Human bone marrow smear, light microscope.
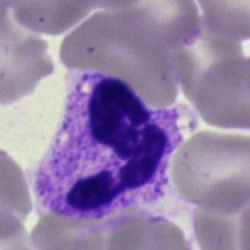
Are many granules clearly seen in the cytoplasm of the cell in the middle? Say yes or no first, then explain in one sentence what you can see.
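Yes. Fine purple-lilac granules fill the cytoplasm.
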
